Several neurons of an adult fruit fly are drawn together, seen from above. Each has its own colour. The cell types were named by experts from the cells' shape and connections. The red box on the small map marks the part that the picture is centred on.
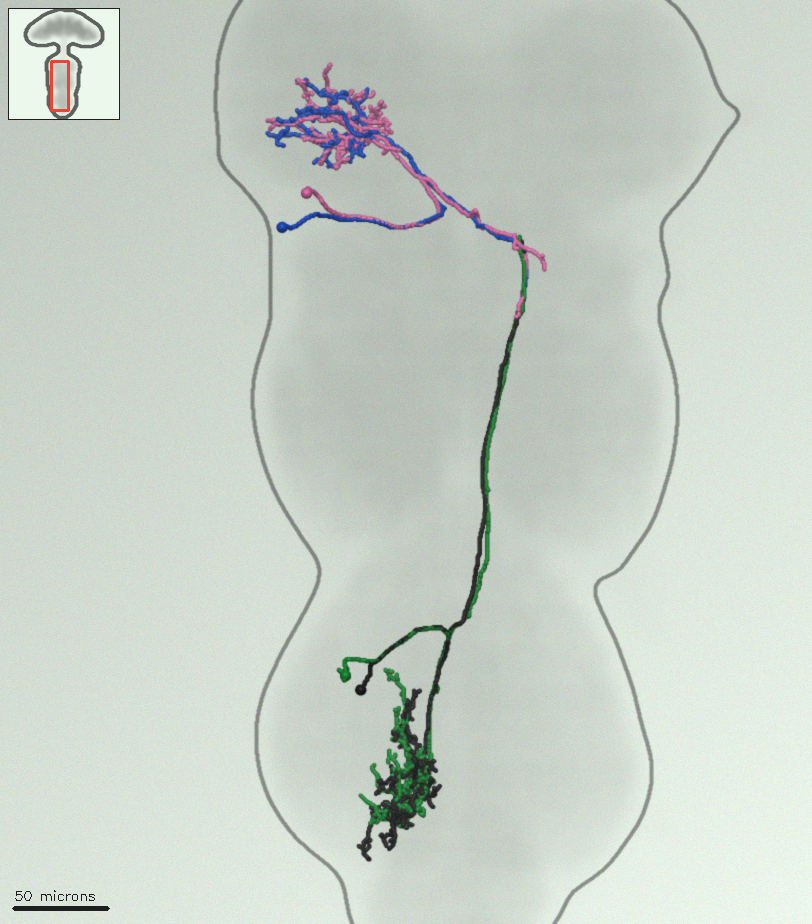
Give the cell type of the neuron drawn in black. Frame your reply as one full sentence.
This neuron belongs to the cell type IN23B085.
